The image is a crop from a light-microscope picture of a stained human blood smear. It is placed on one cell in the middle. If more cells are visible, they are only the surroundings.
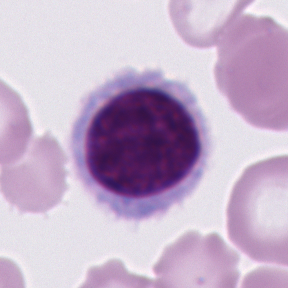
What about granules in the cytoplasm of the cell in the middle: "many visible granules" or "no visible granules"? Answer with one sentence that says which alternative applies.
No visible granules are present in the cytoplasm of the cell.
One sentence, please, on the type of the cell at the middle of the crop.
Where the crop is centred, there is a hairy cell.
